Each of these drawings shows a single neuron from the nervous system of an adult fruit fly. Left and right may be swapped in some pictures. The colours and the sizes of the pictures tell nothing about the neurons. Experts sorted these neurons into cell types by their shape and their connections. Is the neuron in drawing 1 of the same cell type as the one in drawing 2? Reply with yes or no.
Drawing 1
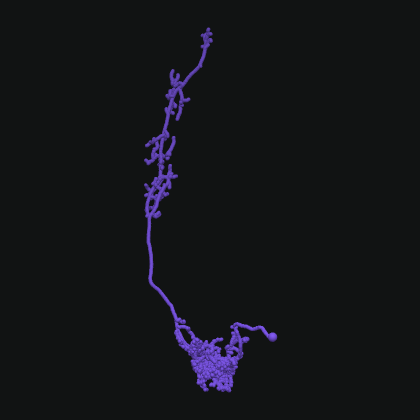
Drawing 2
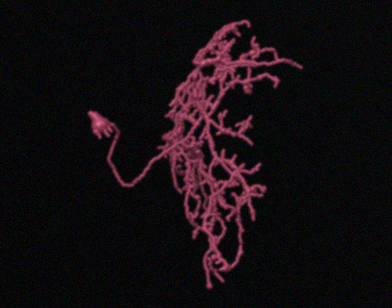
no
